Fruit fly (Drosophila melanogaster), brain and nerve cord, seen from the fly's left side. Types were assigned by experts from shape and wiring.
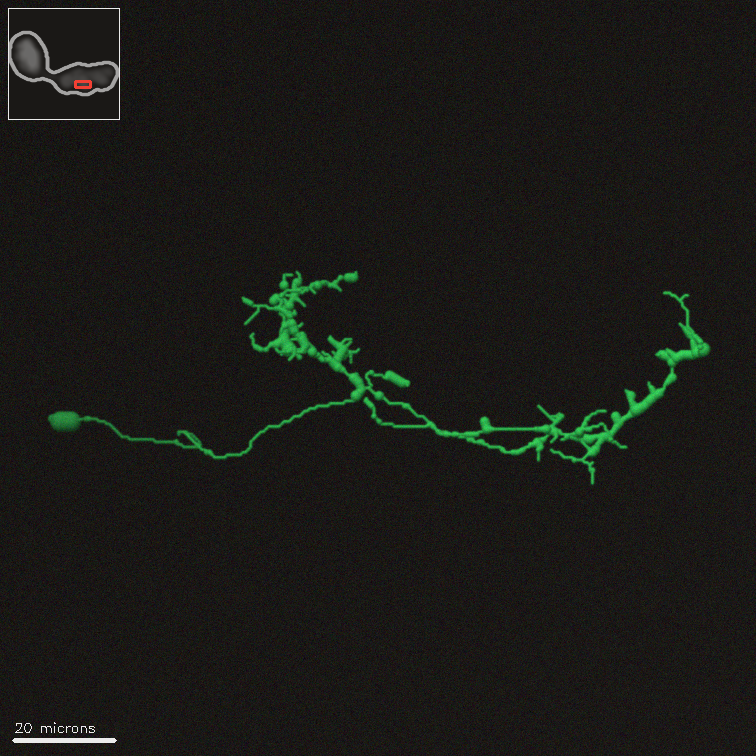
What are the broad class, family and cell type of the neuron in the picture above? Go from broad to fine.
nerve-cord intrinsic neuron; hemilineage 14A; IN14A085_b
